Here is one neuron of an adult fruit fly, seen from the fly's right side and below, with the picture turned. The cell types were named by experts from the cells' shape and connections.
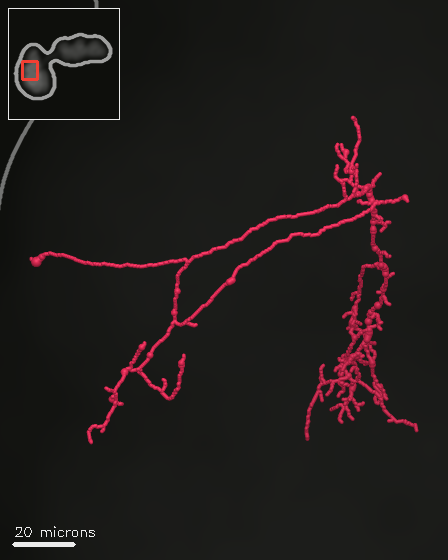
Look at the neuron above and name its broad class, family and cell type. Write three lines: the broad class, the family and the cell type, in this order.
central-brain intrinsic neuron
hemilineage LALa1_posterior
CB2713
